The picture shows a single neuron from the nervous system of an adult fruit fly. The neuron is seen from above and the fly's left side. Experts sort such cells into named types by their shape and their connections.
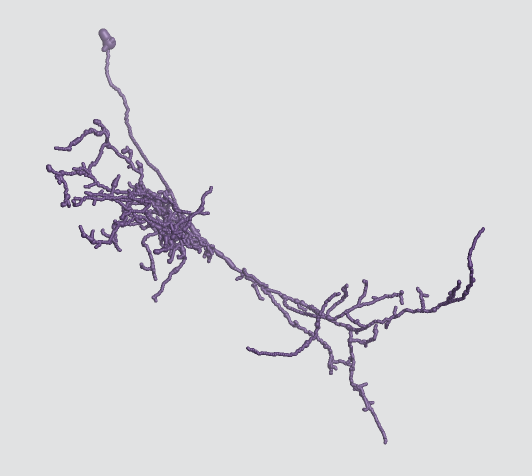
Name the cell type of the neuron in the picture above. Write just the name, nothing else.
LAL109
